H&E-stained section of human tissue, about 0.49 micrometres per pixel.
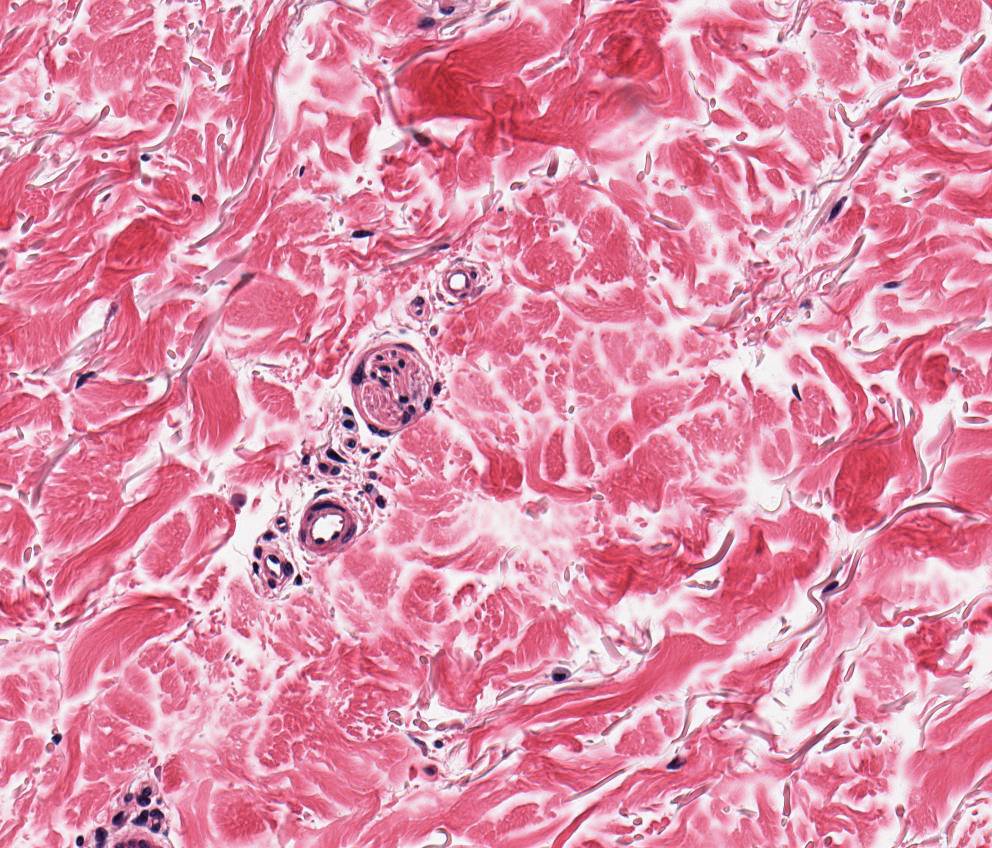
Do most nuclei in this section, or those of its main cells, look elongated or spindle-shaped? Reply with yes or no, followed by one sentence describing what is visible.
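Yes. Cells are sparse, with only a few small dark spindle-shaped nuclei lying between the bundles.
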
